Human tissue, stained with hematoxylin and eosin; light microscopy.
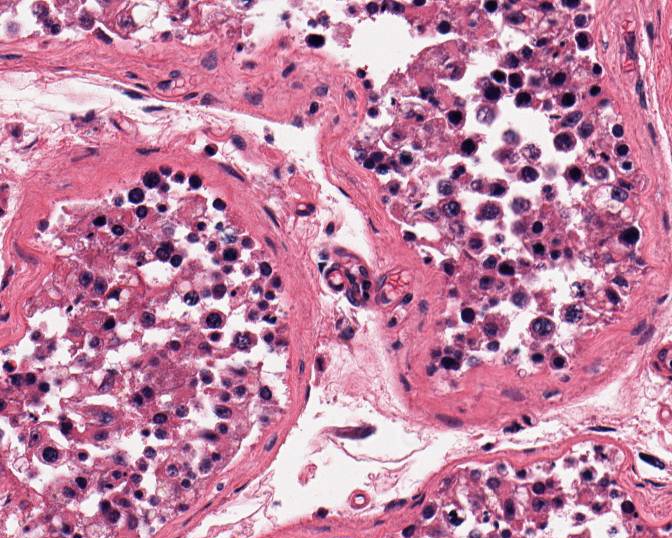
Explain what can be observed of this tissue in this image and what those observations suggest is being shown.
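Here you see parts of several rounded tubules: a large one at left, one at upper right, and a third's edge at lower right. Each is bounded by a thick, wavy, pink fibrous wall holding flattened spindle-shaped nuclei. Many loosely arranged cells fill them, many with small, round, very dark condensed nuclei. Among these are scattered larger cells with round, paler nuclei and pink granular cytoplasm. This is testis.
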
